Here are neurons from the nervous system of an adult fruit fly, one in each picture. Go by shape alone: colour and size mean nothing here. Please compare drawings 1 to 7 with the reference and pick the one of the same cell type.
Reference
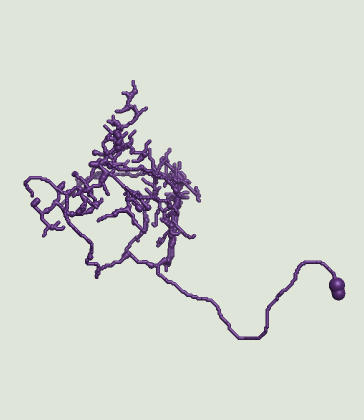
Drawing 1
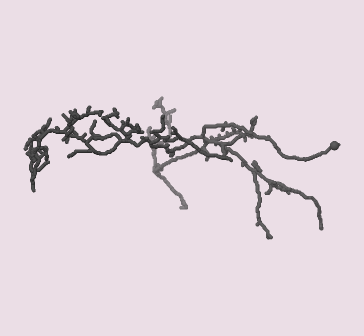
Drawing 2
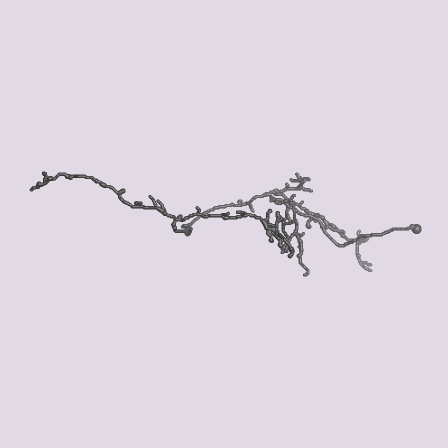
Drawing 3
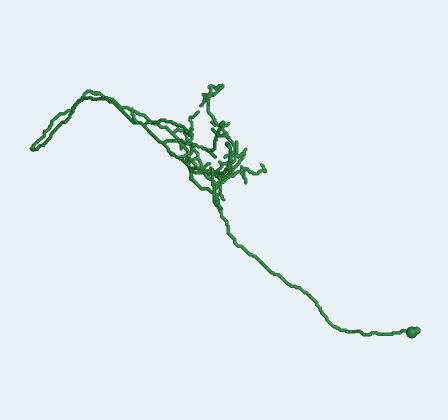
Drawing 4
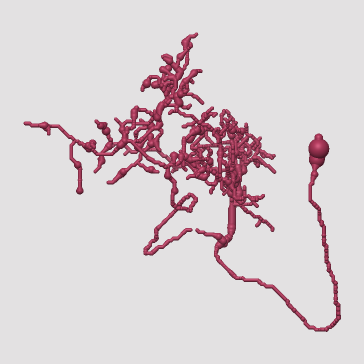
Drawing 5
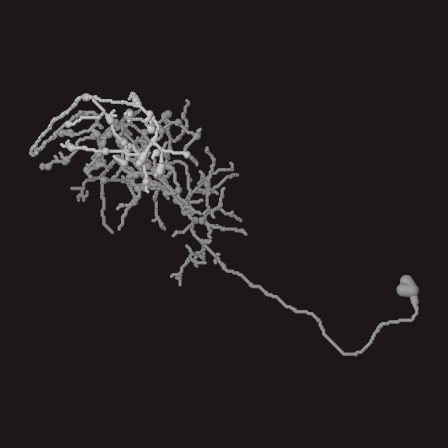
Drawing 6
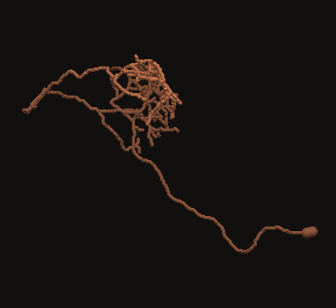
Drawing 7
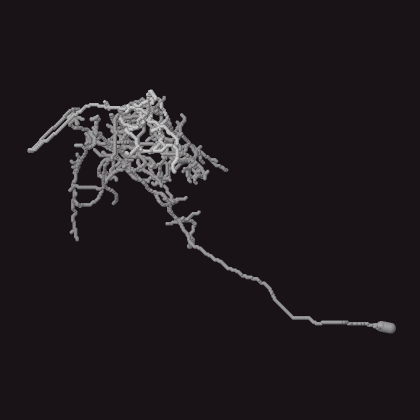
Drawing 4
